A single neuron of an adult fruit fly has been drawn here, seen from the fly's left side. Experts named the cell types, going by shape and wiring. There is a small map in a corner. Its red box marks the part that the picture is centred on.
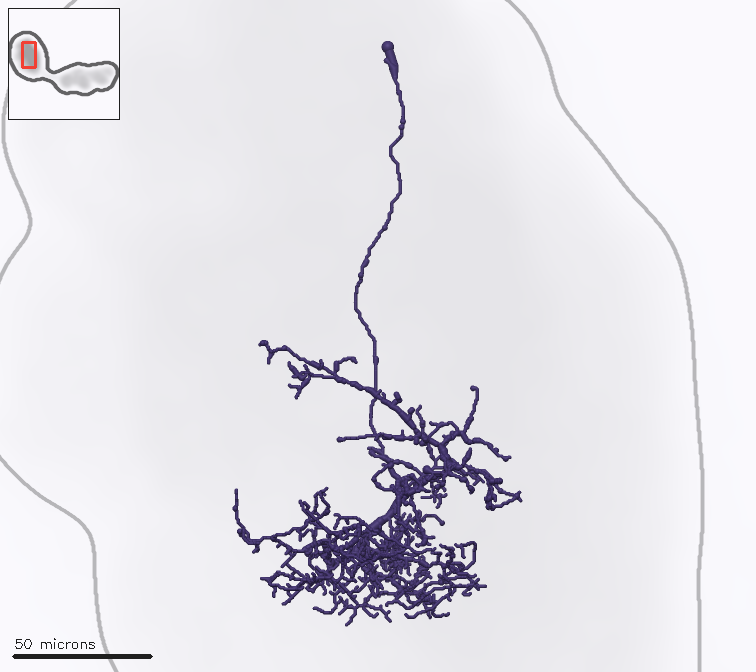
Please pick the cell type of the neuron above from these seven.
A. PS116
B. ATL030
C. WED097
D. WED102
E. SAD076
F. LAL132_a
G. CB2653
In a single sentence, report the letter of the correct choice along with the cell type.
The neuron is a cell of type SAD076, the type in option E.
